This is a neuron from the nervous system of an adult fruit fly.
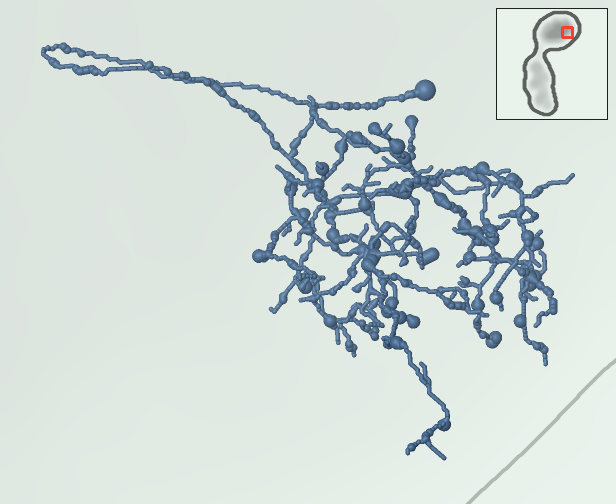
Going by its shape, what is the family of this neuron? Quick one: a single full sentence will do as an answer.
As a matter of family, this neuron is hemilineage LHl1.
